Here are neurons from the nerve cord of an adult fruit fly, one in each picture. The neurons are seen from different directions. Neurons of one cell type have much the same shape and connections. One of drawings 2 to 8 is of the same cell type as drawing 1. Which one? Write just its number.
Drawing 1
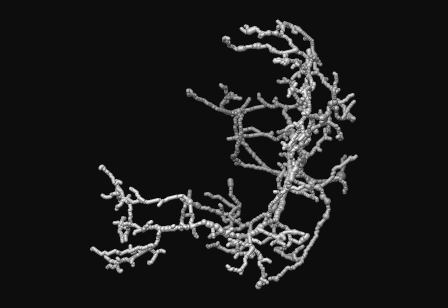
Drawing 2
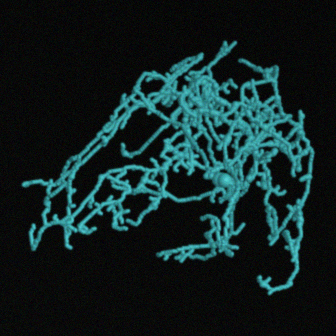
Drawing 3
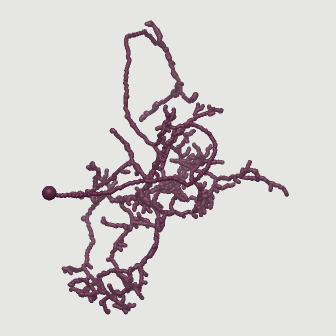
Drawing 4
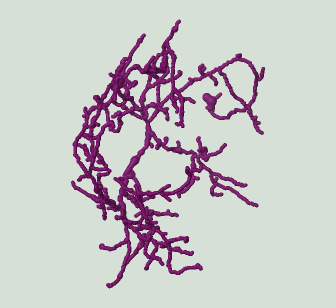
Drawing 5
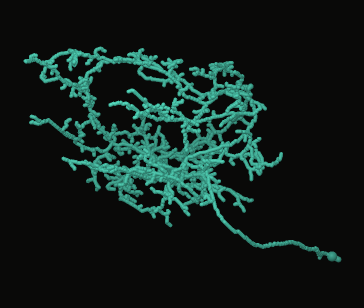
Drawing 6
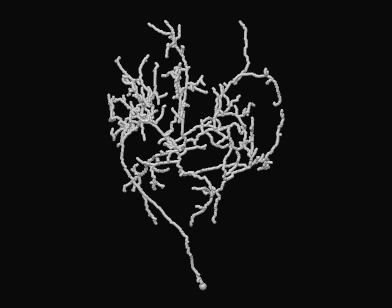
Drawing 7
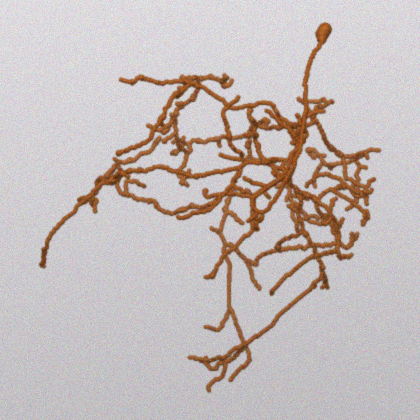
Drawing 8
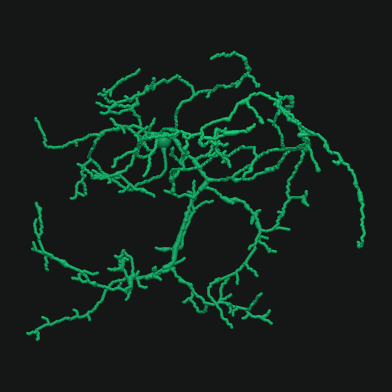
8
